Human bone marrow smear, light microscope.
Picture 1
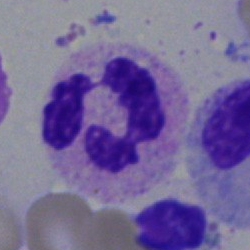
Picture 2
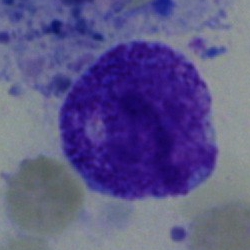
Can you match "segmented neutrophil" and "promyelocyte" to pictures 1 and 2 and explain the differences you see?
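Segmented neutrophil in picture 1; promyelocyte in picture 2. Outline: round and smooth in picture 1; roughly round with a slightly uneven edge in picture 2. Picture 1 chromatin: dark purple, coarsely clumped; no nucleoli; no vacuoles in the cytoplasm.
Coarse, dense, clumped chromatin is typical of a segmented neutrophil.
Picture 2: deep violet-purple, with dark purple staining over nearly the whole cell and a coarsely speckled, granular texture throughout; only a thin pale bluish rim of cytoplasm, mainly along the lower right edge.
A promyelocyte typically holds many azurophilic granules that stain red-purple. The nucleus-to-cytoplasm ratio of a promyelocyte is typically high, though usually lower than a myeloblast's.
Also in picture 2: a small pale clear spot left of centre within the dark purple mass. Picture 1 surroundings: a nucleated cell with bluish cytoplasm close on the right, partly cut off by the frame.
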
